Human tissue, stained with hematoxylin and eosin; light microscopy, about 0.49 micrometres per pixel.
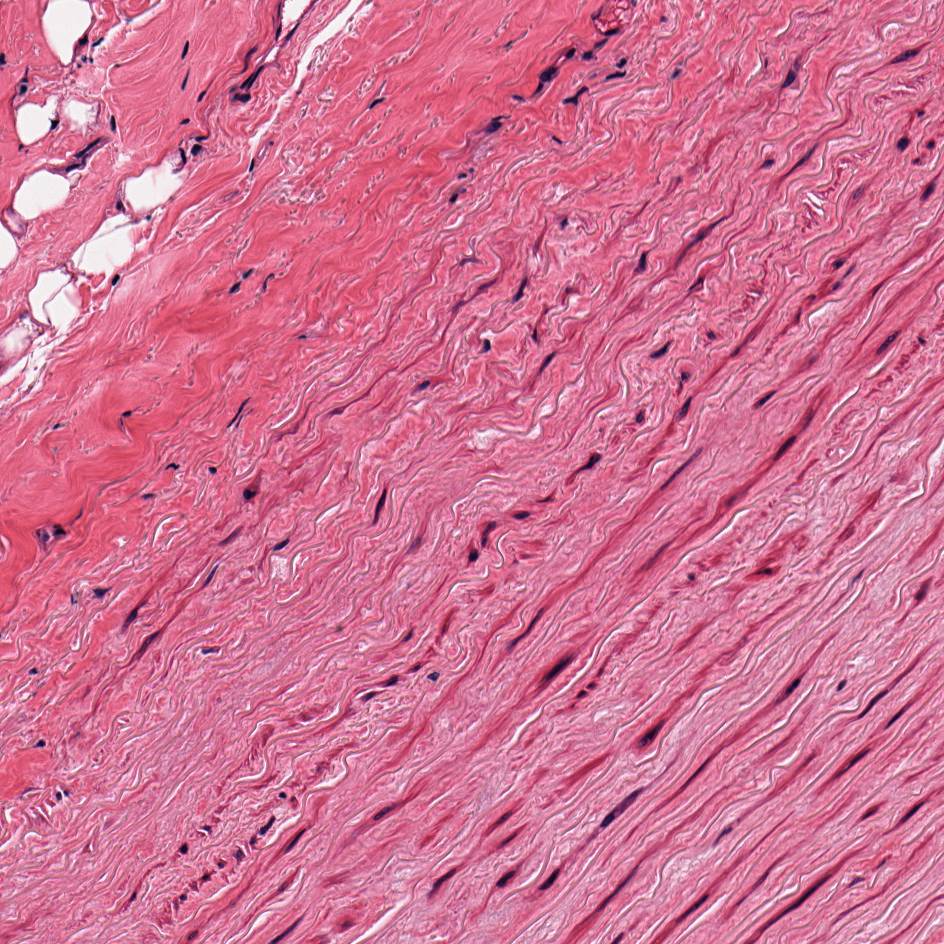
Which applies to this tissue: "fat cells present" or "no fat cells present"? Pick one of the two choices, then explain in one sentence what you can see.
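Fat cells present. A small cluster of empty, rounded fat cells lies in the upper left corner.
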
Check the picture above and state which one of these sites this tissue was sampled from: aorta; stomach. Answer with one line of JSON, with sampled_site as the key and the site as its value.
{"sampled_site": "aorta"}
